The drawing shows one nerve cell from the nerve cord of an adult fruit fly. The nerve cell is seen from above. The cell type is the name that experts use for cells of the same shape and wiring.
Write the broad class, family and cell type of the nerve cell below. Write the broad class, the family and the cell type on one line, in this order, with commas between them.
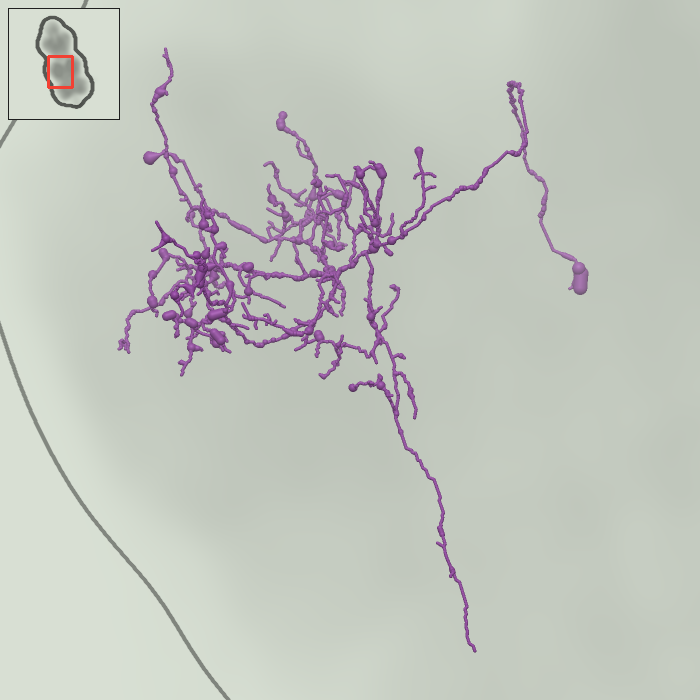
nerve-cord intrinsic neuron, hemilineage 12B, IN12B053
